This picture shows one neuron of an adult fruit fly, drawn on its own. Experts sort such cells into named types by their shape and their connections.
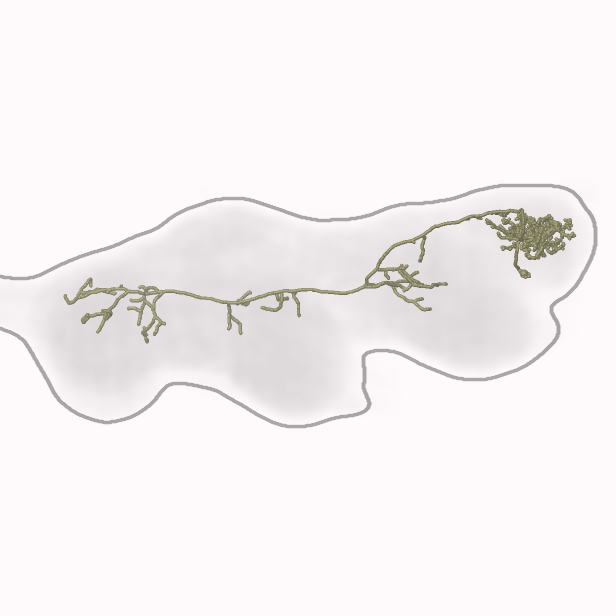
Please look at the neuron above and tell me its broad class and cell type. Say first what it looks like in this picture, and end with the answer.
The cell body can be seen on the right of the picture. Dozens of branch ends can be seen. It is a nerve-cord intrinsic neuron. It is of cell type INXXX126.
